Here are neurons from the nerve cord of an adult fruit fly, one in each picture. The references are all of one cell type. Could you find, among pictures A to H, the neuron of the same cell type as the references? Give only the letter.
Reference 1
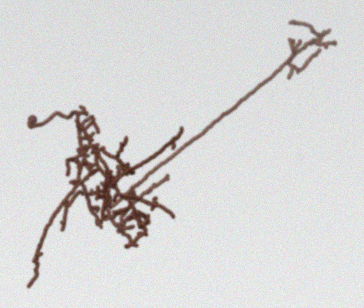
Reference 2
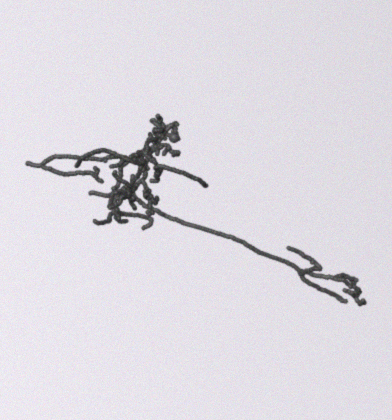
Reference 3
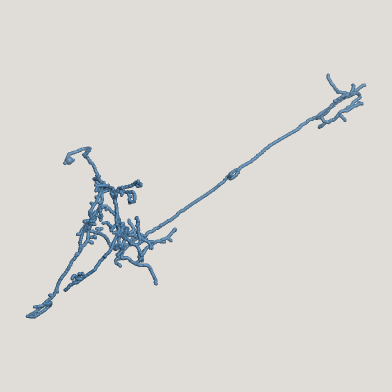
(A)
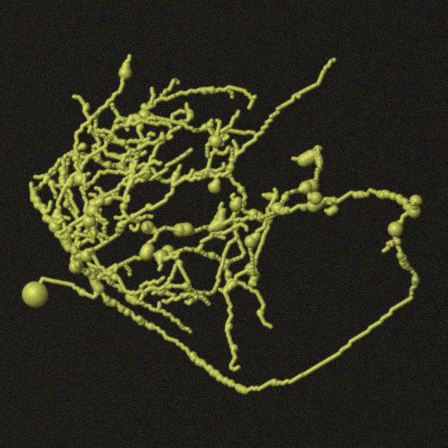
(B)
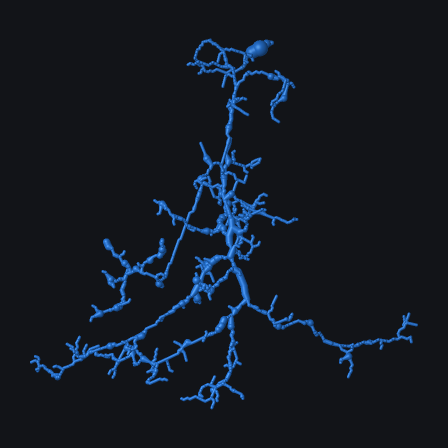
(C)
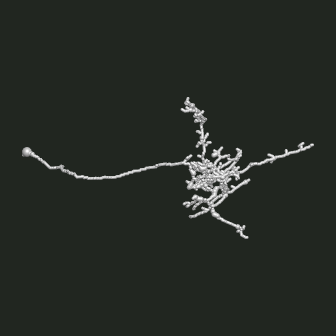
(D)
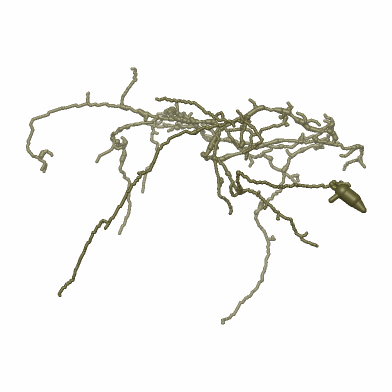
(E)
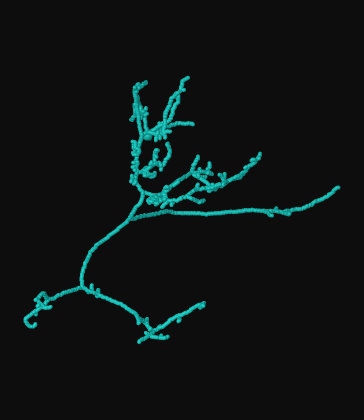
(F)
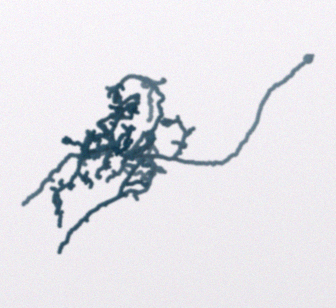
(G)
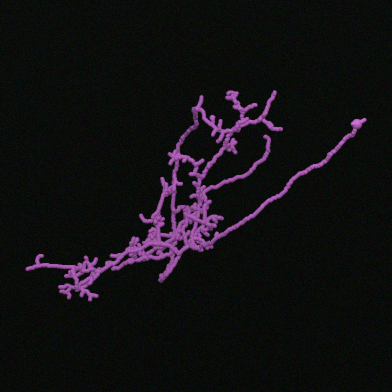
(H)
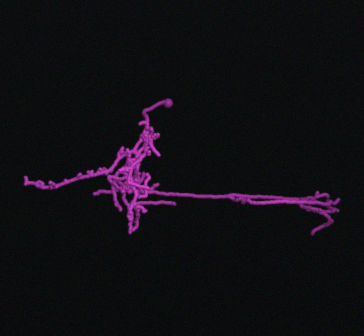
H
